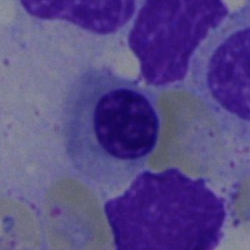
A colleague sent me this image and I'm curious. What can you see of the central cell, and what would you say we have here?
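Notice that the nucleus sits toward the right, so the rim of cytoplasm is wider on the left. Search the nucleus for a nucleolus: no distinct one is visible. The cytoplasm shows no visible granules either. Pressed against the right side lies a pale red cell. The central cell you are looking at is an erythroblast.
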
